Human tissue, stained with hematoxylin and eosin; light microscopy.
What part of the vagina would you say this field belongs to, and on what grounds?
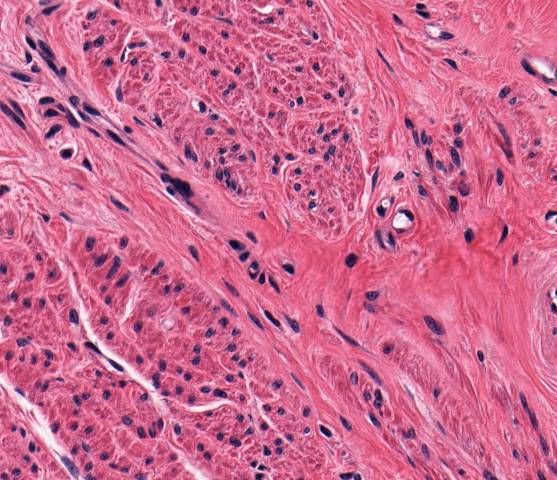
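You're looking at smooth muscle, in bundles at the upper centre and lower left. What decides it is the upper central bundle: cells cut across into closely packed rounded profiles, each with one small, dark, round to oval nucleus.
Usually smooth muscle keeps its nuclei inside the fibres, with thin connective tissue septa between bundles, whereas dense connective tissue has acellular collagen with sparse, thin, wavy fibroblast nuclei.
Between them runs a diagonal connective tissue band, upper left to lower right, of wavy pink collagen fibres with scattered elongated, spindle-shaped nuclei aligned along it.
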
